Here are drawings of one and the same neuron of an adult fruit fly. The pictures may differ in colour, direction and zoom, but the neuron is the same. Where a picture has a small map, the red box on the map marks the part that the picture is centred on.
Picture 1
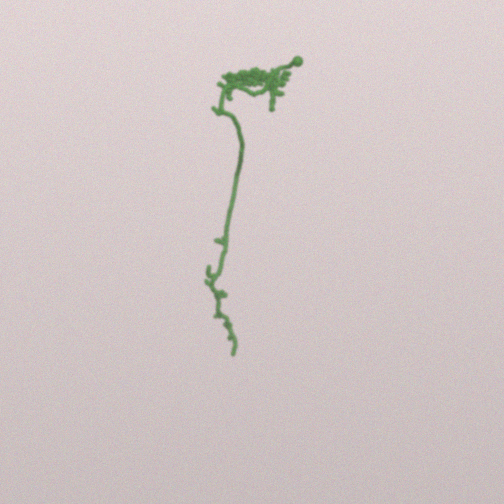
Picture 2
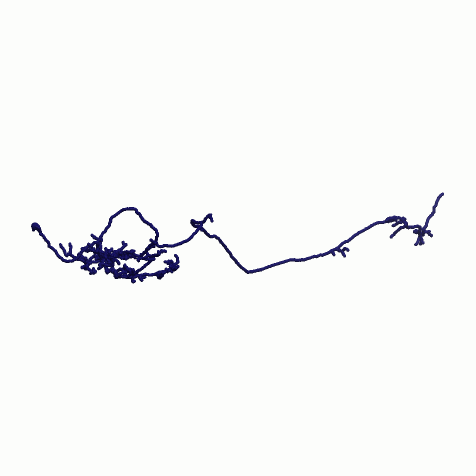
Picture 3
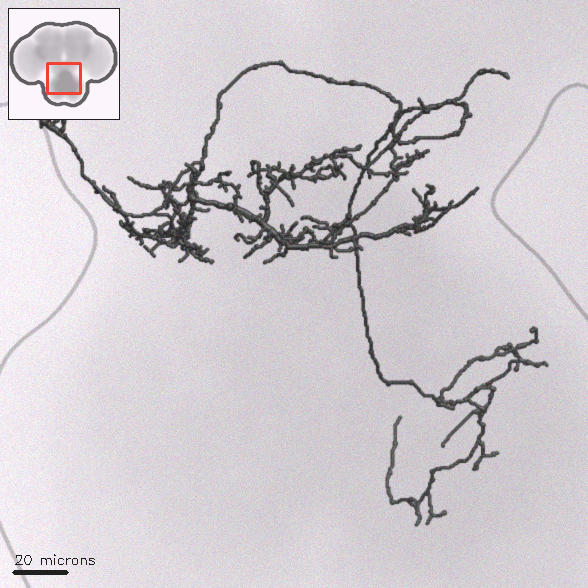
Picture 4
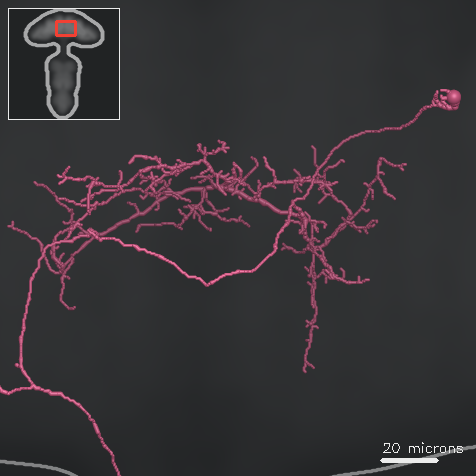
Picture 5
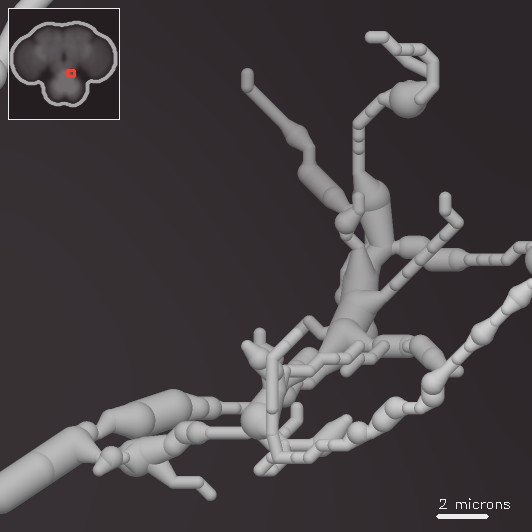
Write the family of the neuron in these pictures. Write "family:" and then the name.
family: hemilineage MX7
